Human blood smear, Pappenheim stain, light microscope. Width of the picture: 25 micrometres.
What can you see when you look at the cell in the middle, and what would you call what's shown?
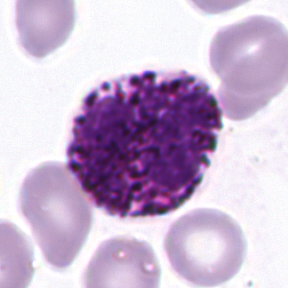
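Overall shape: the cell outline is roughly round, though granules at the edge give it a bumpy look. Granules: coarse and dark purple-black, crowding the whole cell. Vacuoles: none seen. Conclusion: this cell is a basophil.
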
